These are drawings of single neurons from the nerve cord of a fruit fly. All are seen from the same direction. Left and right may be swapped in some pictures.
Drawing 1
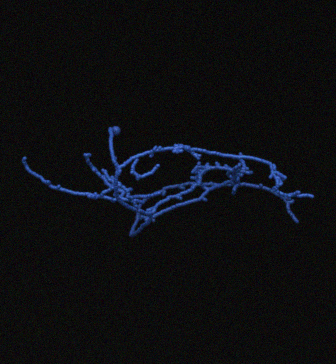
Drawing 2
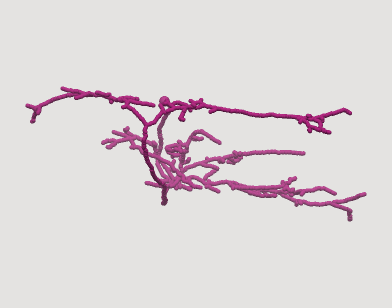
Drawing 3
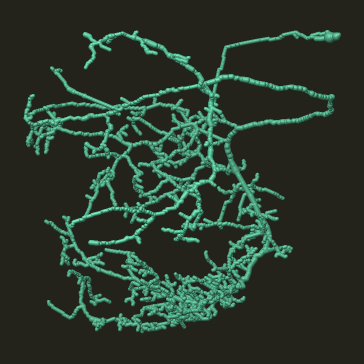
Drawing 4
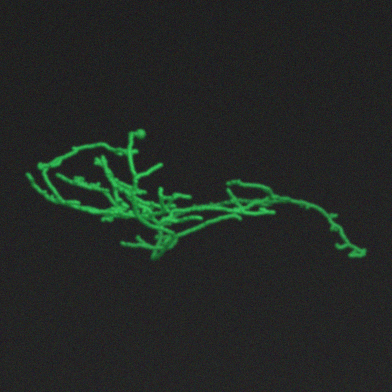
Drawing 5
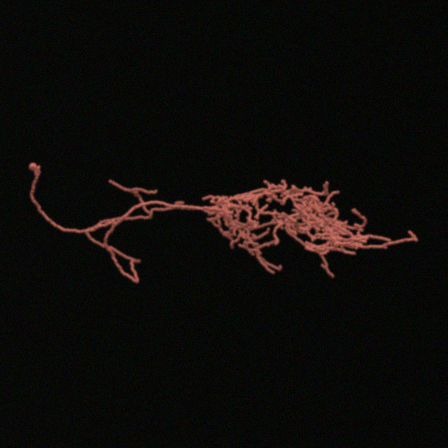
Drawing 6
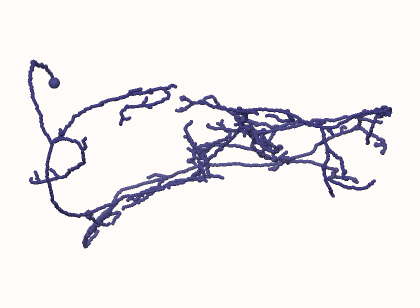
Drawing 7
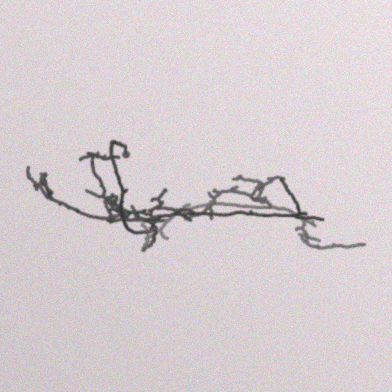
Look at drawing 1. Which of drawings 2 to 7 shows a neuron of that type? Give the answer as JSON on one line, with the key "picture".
{"picture": 7}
